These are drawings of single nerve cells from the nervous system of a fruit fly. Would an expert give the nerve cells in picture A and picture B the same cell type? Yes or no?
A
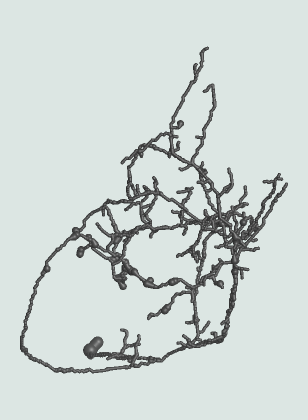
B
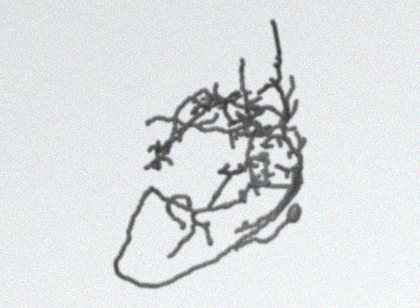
yes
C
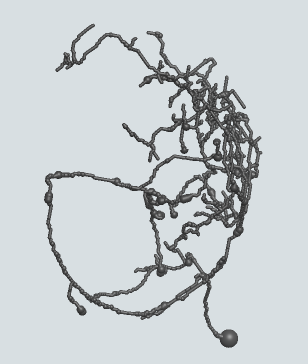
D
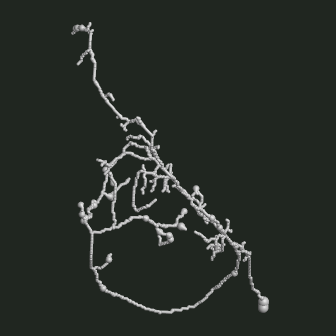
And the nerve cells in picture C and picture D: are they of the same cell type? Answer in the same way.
no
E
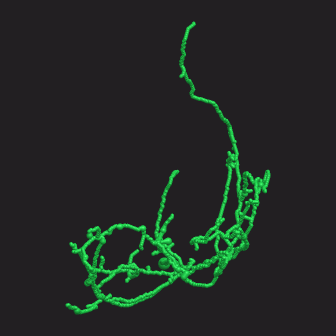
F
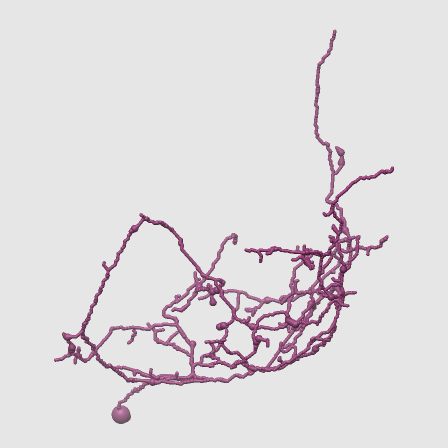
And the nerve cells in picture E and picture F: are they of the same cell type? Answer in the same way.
yes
